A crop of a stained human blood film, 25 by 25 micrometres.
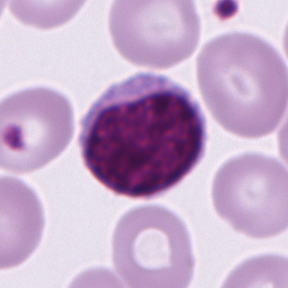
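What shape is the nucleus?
Round, with a flatter upper edge; it measures about 10 by 8 micrometres and its chromatin is dense, dark purple and coarsely clumped.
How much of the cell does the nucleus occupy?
About 80% of the cell's area, in a cell about 11 micrometres across.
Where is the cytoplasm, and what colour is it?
It forms a thin, pale bluish-lilac crescent, mainly above the nucleus.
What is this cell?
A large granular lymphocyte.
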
